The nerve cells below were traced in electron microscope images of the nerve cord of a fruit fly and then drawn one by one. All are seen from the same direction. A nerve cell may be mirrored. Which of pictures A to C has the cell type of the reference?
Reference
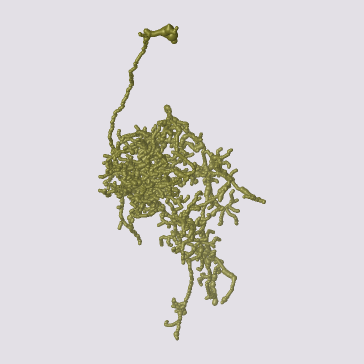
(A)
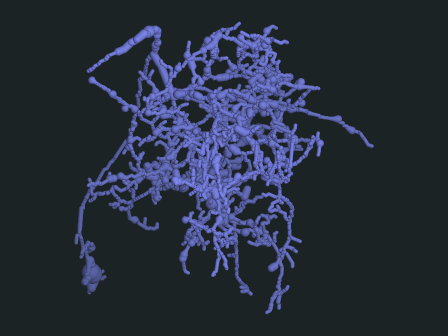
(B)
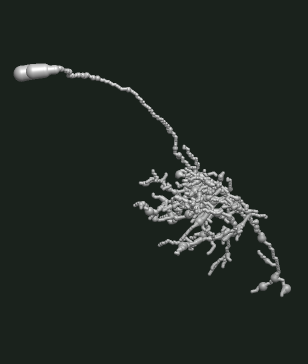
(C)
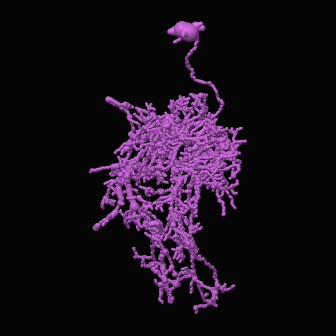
C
